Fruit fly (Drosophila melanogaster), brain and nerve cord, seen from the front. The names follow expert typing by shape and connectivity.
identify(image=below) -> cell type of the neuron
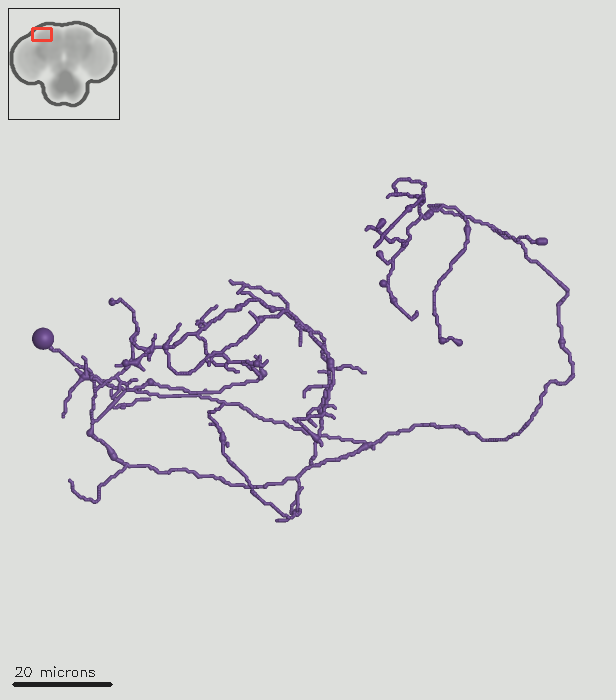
CB1879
